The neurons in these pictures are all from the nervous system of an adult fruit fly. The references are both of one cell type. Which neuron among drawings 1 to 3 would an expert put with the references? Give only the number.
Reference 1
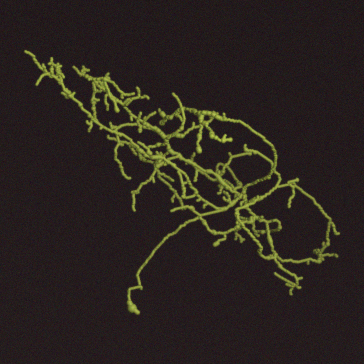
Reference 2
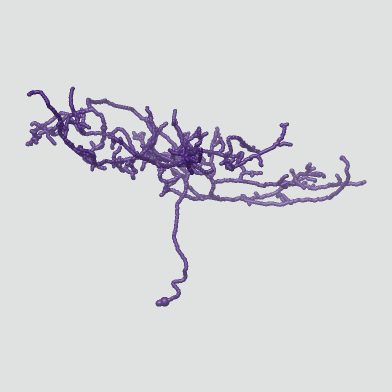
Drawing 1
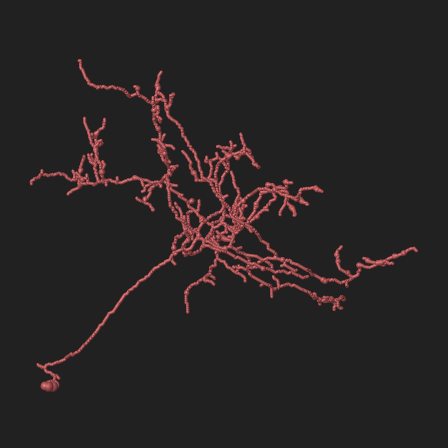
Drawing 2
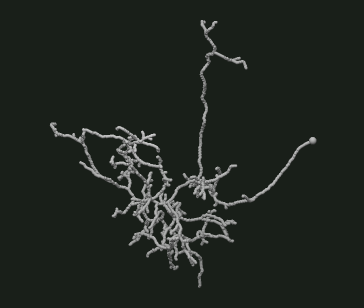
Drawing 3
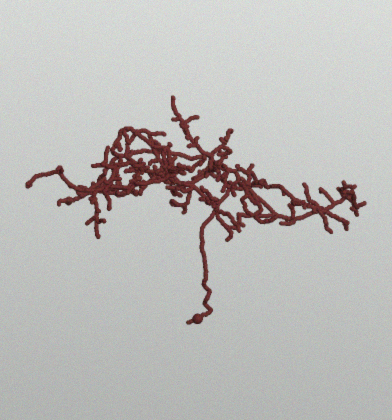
3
